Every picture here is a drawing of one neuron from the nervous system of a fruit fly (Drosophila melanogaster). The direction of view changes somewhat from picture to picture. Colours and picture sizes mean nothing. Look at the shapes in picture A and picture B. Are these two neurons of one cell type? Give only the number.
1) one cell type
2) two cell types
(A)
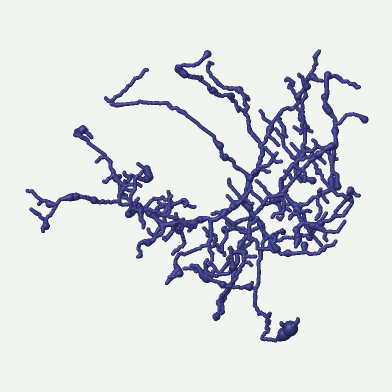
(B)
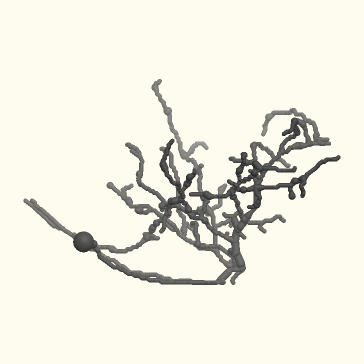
1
